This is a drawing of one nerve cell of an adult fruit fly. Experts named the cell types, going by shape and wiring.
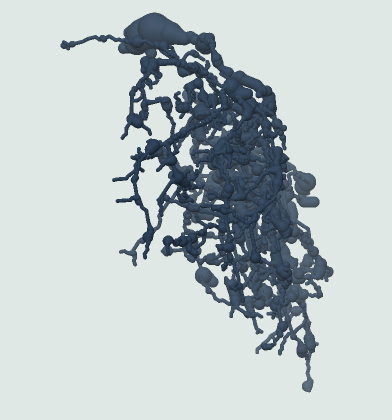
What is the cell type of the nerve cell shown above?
GNG040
